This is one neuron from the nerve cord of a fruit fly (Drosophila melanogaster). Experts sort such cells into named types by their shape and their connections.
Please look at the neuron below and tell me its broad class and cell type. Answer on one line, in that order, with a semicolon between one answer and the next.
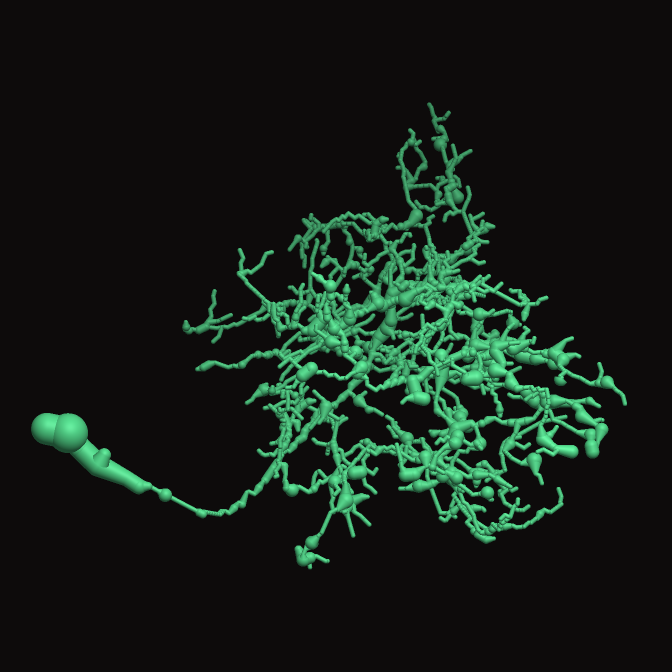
nerve-cord intrinsic neuron; INXXX319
